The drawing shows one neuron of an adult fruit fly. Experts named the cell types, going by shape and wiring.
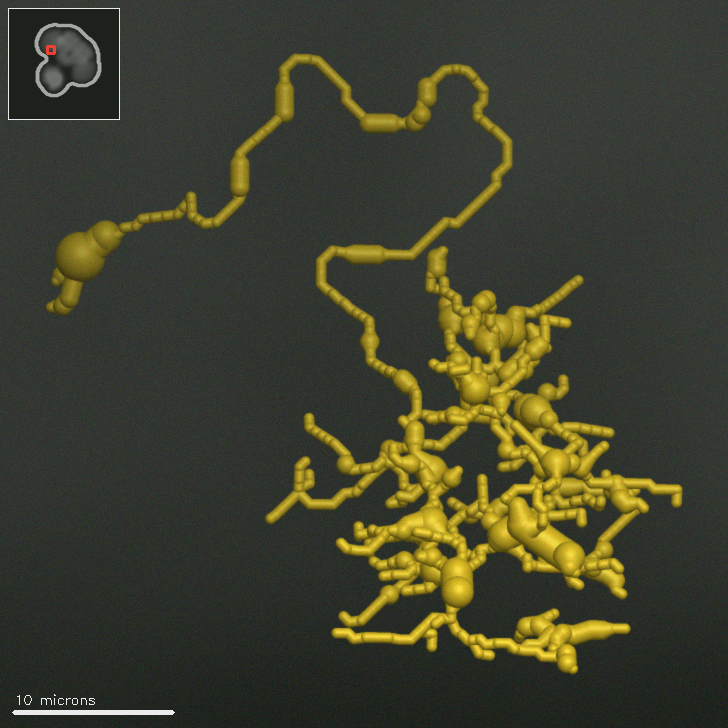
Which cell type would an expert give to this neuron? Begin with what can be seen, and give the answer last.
From left to right in the picture it spans about 40 microns. The picture shows dozens of branch ends. Its broad class is optic-lobe intrinsic neuron. The cell type is LPi3a.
